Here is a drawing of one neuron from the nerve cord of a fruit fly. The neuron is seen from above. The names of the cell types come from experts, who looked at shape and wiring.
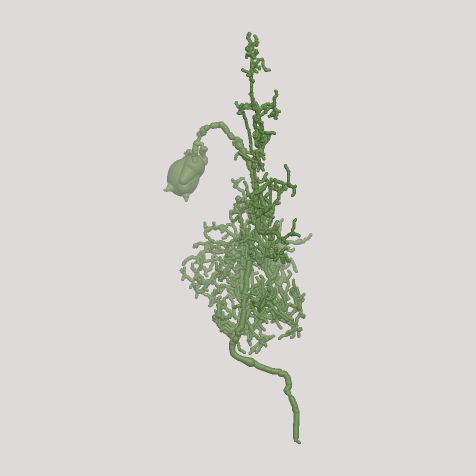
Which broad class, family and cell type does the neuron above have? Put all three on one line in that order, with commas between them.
motor neuron of the nerve cord, MNad, MNad22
